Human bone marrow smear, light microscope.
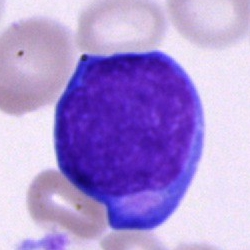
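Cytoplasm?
Thin rim at top and left, wider at bottom; no granules seen.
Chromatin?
Finely granular, no coarse clumps.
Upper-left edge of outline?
Straight and angular rather than curved.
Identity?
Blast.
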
